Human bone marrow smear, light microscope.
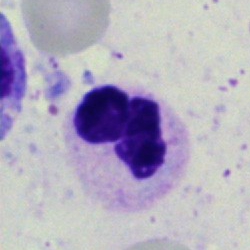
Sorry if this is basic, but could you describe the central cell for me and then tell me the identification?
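First, the outline: roughly round, with a smooth edge. The chromatin looks dense, dark purple and clumped. I can't find any nucleoli in the nucleus. This is a segmented neutrophil.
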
